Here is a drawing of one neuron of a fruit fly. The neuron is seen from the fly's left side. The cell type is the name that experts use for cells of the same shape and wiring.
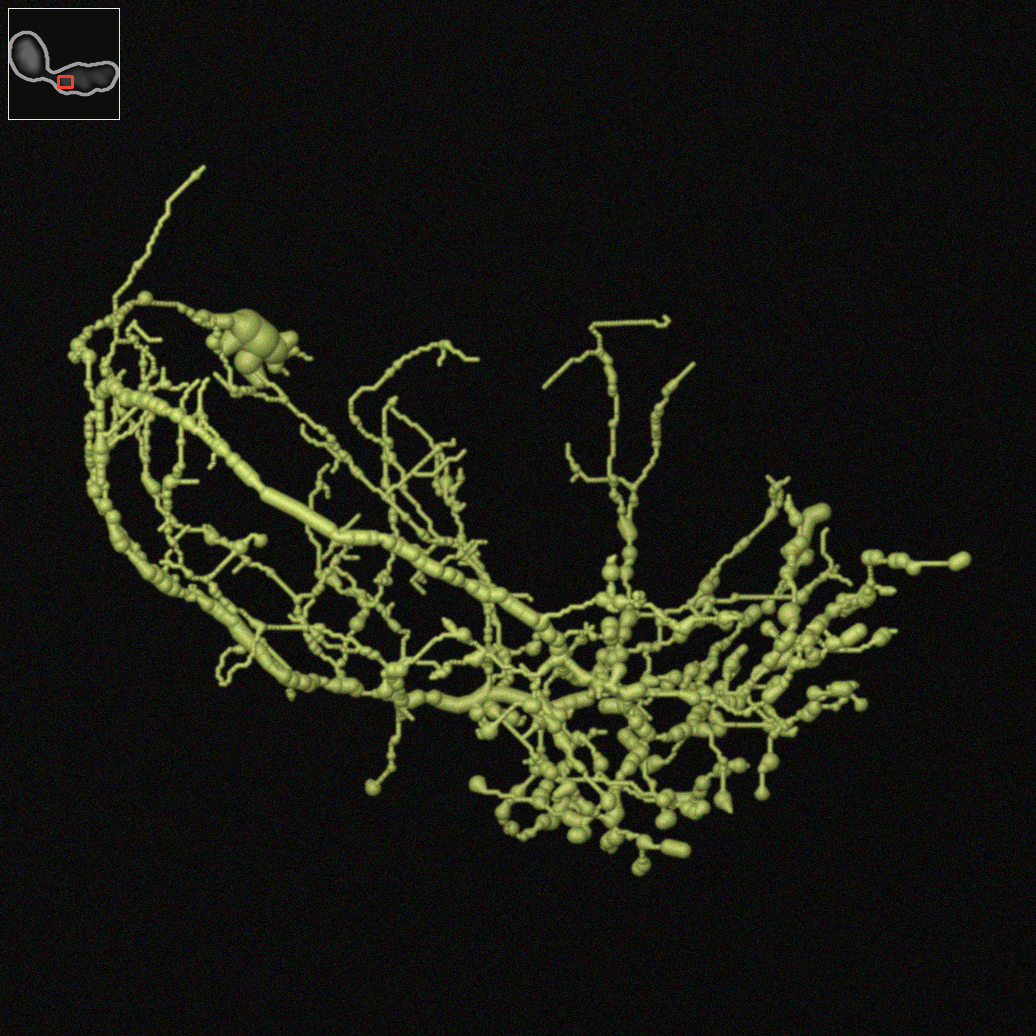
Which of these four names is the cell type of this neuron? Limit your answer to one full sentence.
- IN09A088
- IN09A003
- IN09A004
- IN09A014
By type, the neuron is IN09A014.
